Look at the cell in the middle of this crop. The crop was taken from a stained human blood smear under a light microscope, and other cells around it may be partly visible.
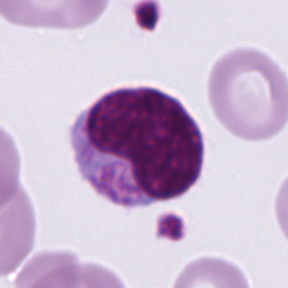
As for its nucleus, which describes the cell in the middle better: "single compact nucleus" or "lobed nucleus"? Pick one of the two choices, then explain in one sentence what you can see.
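Single compact nucleus. The nucleus is kidney-shaped with its indentation facing the lower left.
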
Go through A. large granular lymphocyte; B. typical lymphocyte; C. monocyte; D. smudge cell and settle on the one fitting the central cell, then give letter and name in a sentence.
The centrally positioned cell is a large granular lymphocyte, consistent with option A, which is correct.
